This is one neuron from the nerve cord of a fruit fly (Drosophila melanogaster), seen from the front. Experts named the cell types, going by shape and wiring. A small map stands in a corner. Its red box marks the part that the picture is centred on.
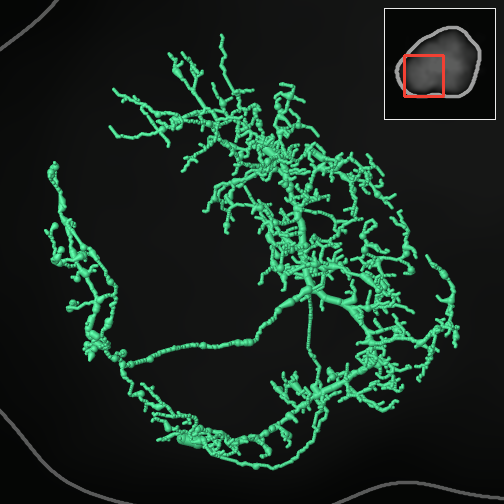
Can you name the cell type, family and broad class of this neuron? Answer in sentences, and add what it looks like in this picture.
The cell type is IN20A.22A008. Its family is hemilineage 20A.22A. This is a nerve-cord intrinsic neuron. More than a hundred branch ends can be seen. As drawn here it is about as wide as it is tall.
